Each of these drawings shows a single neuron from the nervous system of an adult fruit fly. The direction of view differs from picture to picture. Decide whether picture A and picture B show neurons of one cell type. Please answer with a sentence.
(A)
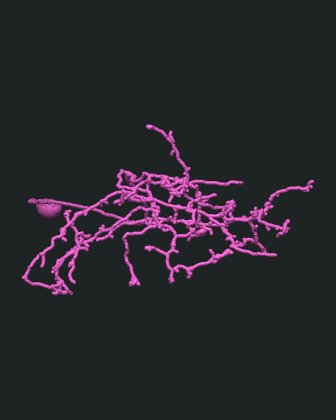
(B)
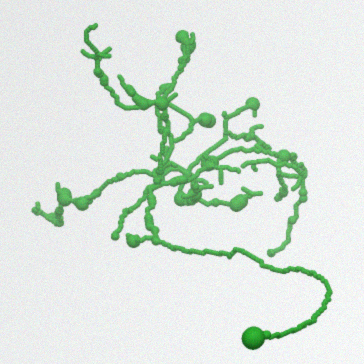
They are of the same cell type.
